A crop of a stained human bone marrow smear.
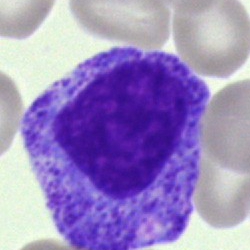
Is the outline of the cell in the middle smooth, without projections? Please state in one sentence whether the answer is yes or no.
No, the cell's outline is ragged or frayed, or carries projections, blebs or tags.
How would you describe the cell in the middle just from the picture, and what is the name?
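Its nucleus lies toward the upper part of the cell, with dark purple chromatin mottled by lighter patches. Numerous dark purple granules are scattered through the cytoplasm, which is pale bluish-lilac between them. This cell is a promyelocyte.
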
